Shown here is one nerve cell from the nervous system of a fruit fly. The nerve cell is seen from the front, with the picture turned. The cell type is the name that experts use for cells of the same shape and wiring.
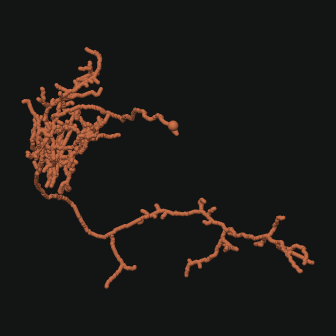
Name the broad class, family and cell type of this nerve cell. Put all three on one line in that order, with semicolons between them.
central-brain intrinsic neuron; hemilineage VESa2; VES033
